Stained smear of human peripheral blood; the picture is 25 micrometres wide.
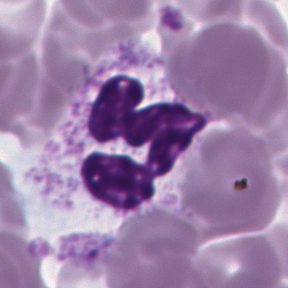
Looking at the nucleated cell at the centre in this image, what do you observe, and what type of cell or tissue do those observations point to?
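The nucleus is divided into three lobes, and its dense chromatin stains dark purple. The cytoplasm is plentiful and very pale, with fine lilac granules scattered through it. This is a segmented neutrophil.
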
